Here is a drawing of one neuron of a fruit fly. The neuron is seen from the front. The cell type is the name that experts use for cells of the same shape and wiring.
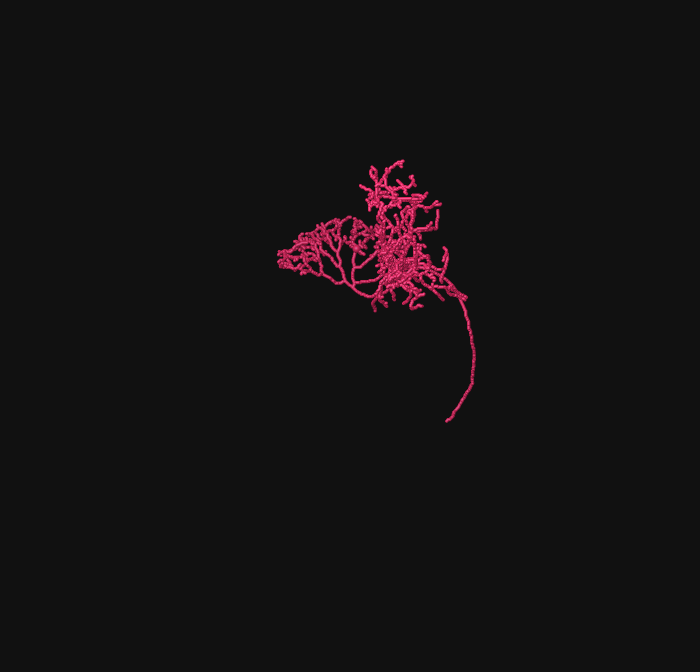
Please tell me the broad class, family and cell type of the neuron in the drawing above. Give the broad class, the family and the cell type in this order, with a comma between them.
central-brain intrinsic neuron, hemilineage LALv1_dorsal, FB4H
